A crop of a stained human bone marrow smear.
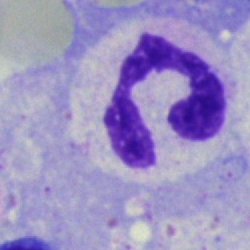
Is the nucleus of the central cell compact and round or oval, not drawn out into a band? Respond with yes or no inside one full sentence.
No, it is a curved band without separate lobes that the nucleus forms.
